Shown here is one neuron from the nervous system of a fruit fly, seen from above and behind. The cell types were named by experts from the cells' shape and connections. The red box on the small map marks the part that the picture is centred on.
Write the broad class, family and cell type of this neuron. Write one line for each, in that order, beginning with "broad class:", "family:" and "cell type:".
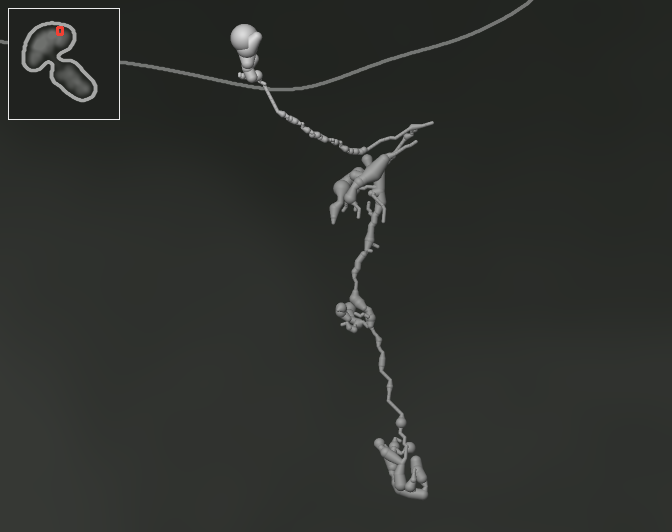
broad class: optic-lobe intrinsic neuron
family: Mi
cell type: Mi1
